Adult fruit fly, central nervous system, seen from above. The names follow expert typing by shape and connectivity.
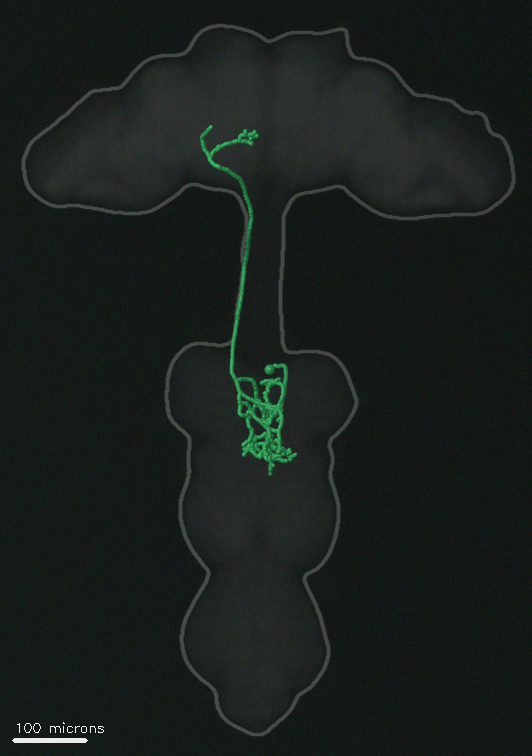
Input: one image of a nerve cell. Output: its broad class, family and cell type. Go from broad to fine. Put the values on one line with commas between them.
ascending neuron, hemilineage 07B, AN07B070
